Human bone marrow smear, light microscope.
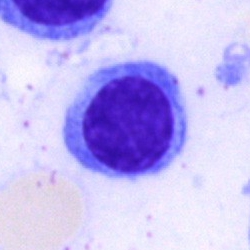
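Lymphocyte in the middle here: round, smooth outline, with the nucleus filling most of the cell and leaving just a narrow rim of blue cytoplasm. You'll notice that rim is a bit wider on the left than on the right. The chromatin is dark purple and fairly dense, with slight coarse mottling.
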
